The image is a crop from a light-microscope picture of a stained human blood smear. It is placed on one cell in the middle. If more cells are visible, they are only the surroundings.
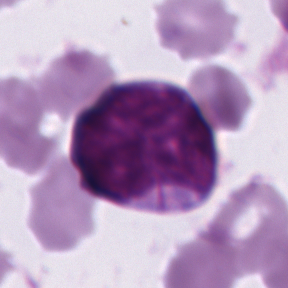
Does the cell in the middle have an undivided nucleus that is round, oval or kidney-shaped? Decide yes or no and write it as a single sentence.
Yes, there is a single compact nucleus of round, oval or kidney shape in the cell.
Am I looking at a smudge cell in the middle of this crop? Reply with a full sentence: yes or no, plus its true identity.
No, a myeloblast rather than a smudge cell is the cell at the centre of the crop.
